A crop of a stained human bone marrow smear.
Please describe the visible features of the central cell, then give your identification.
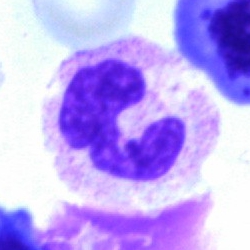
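The nucleus is curved into a C shape around a pale central area of cytoplasm and shows a partial narrowing in its lower part. The cytoplasm is abundant, pale pinkish-lilac and filled with fine pinkish-violet granules. The cell is a segmented neutrophil.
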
